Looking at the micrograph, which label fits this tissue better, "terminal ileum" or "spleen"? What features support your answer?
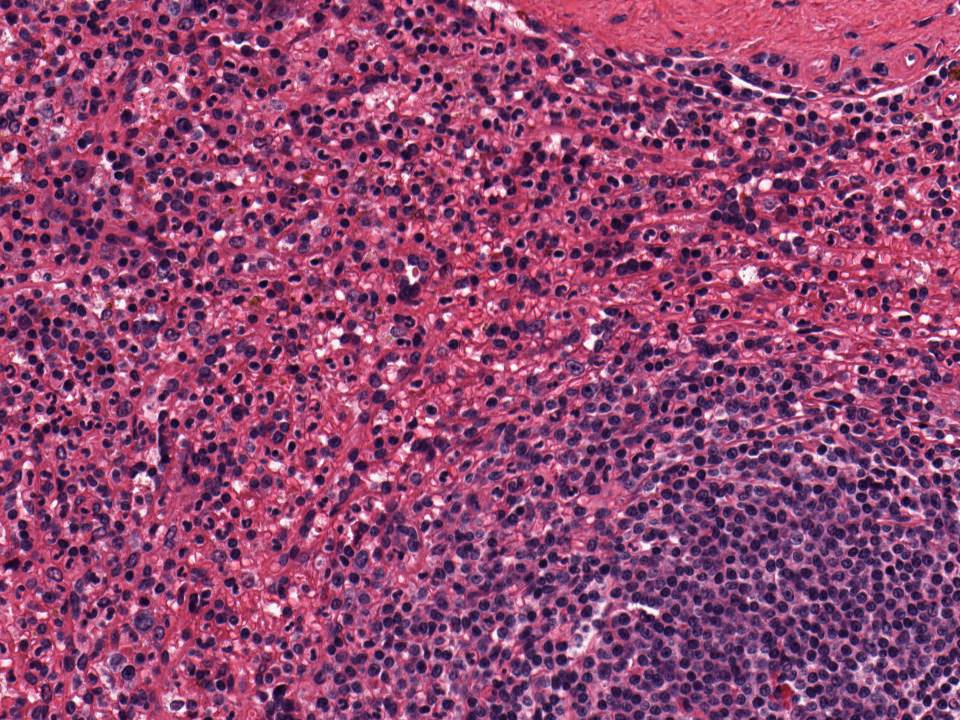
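Spleen. A dense dark purple zone of small lymphocytes with round, dark nuclei fills the lower right; a looser, pinker zone, crossed by slender channels lined with elongated nuclei, takes the upper and left parts. Dense pink fibrous tissue borders the top right edge.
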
